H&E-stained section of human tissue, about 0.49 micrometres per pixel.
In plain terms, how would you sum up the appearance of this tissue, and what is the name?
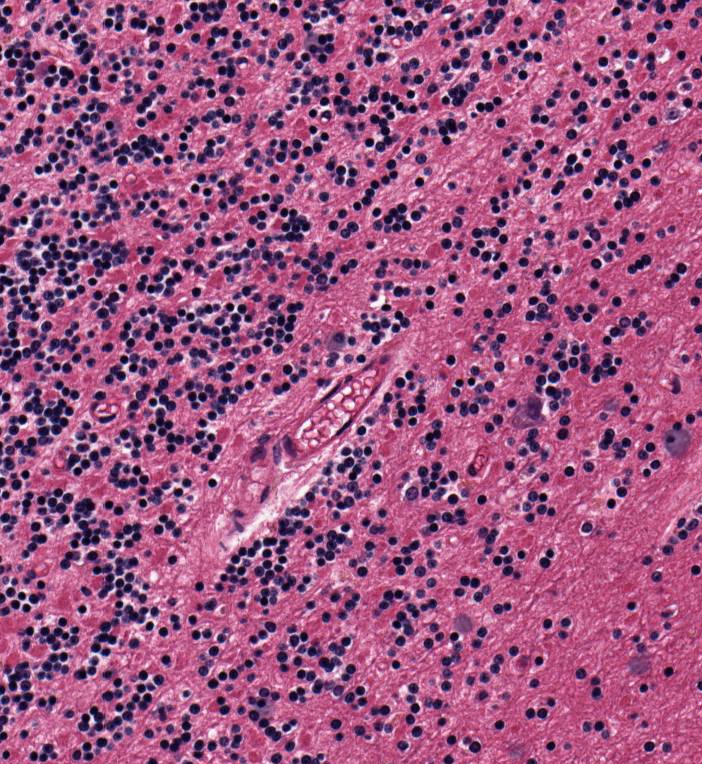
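Small, round, uniformly dark nuclei with barely visible cytoplasm pack the field densely, most crowded at upper left, thinning toward lower right. Scattered on the right are a few larger cells with bigger, paler purple nuclei. Between cells, the pink background is finely fibrillary. This is cerebellum.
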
